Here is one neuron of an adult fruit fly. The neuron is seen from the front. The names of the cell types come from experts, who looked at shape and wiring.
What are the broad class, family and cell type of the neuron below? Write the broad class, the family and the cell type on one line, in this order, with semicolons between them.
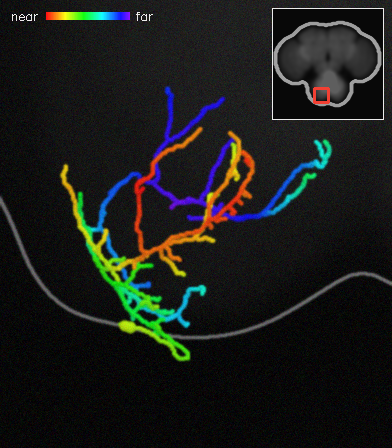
nerve-cord intrinsic neuron; hemilineage 13A; IN13A044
